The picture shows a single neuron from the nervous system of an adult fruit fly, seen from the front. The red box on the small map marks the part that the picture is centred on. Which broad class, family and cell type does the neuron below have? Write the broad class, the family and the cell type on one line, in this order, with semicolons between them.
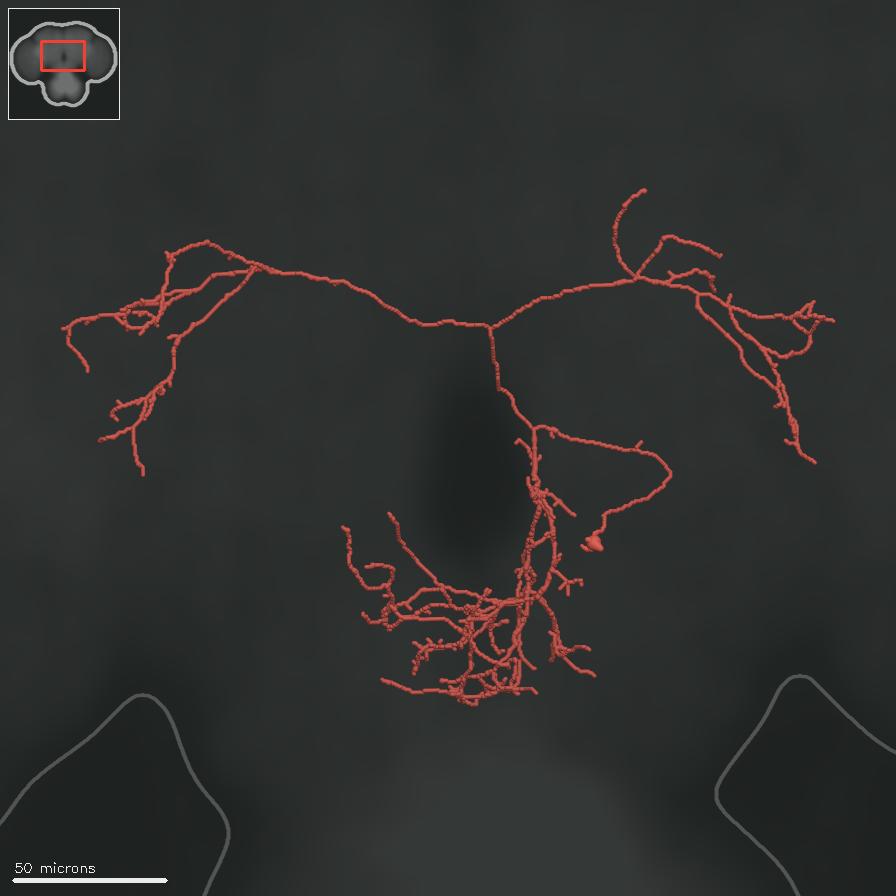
central-brain intrinsic neuron; hemilineage PSa1; VES023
